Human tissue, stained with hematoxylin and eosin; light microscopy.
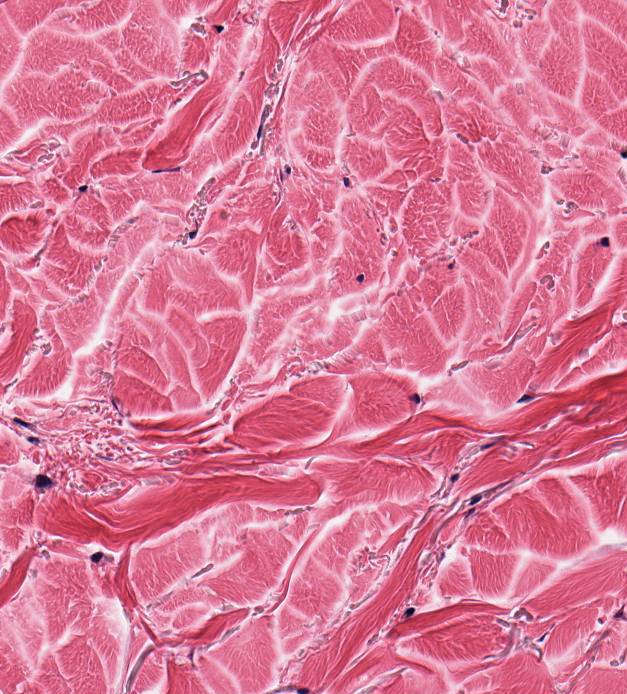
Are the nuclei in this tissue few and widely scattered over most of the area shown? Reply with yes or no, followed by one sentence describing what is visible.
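Yes. Nuclei are sparse, with only scattered small dark nuclei across the field.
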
